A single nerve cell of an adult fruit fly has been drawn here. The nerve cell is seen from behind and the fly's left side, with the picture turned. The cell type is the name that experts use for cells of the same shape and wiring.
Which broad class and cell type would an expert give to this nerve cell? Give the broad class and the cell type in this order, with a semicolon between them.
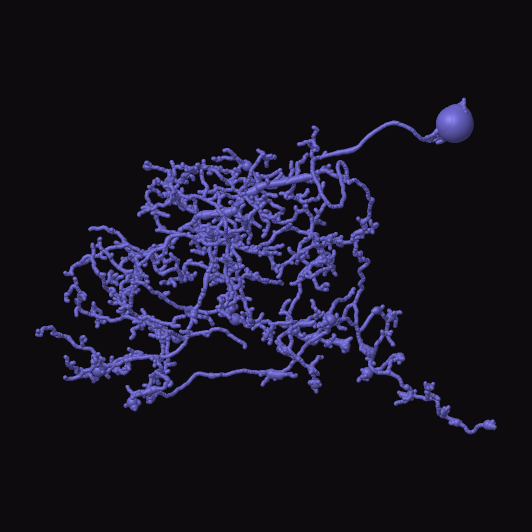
central-brain intrinsic neuron; CB2404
